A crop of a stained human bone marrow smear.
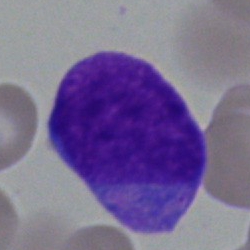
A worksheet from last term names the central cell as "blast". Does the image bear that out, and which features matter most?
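Blast holds; promyelocyte does not. Deciding: along top and sides, no distinct rim of cytoplasm around the nucleus.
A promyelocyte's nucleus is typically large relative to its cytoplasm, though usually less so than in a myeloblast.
Chromatin finely granular and even, no coarse dark clumps. Large oval cell, long axis upper left to lower right. Surface smooth, no blebs or projections; no vacuoles anywhere. Pale red cells lie to the left, right and below.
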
